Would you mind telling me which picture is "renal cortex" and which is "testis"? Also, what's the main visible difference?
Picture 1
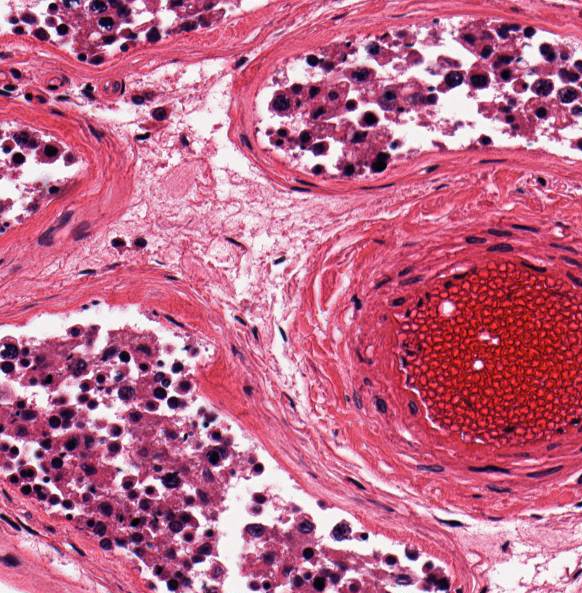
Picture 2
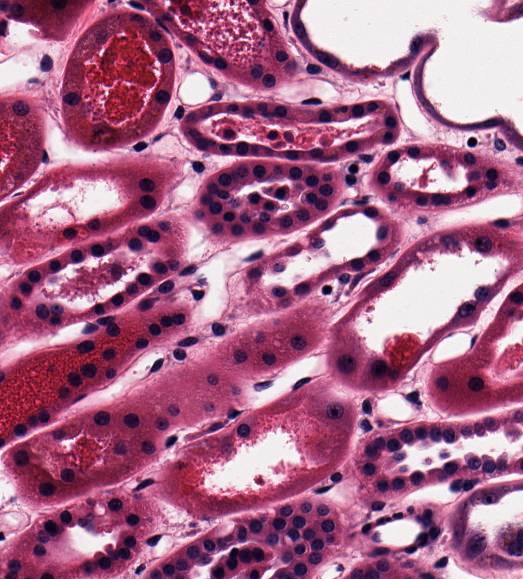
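Testis: picture 1. Renal cortex: picture 2. Tubule boundary: testis, a thick, layered, pink fibrous wall with flattened spindle-shaped nuclei; renal cortex, a single layer of cuboidal cells with round, dark nuclei. Tubule contents: testis, loosely scattered round cells with dark round nuclei and pink cytoplasm, clear spaces between; renal cortex, many tubule cells with abundant pink, granular cytoplasm and widely spaced nuclei. Stroma: testis, loose, pale and wispy with few nuclei at upper centre; renal cortex, scant, with a few thin, elongated nuclei.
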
